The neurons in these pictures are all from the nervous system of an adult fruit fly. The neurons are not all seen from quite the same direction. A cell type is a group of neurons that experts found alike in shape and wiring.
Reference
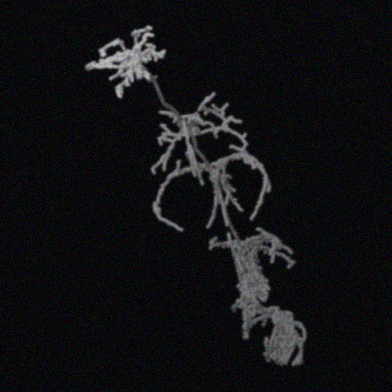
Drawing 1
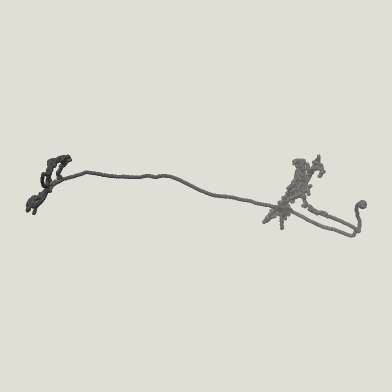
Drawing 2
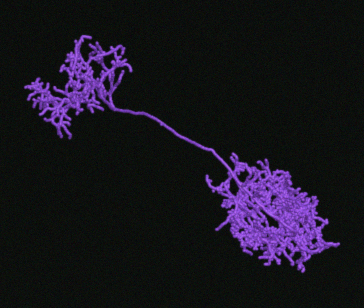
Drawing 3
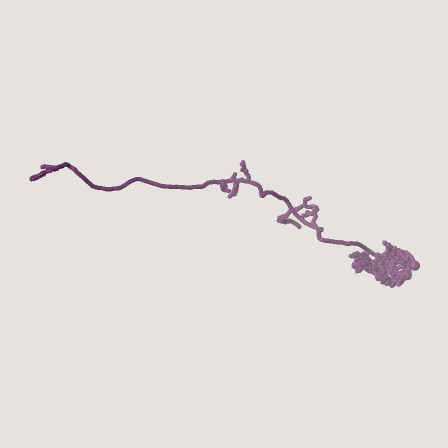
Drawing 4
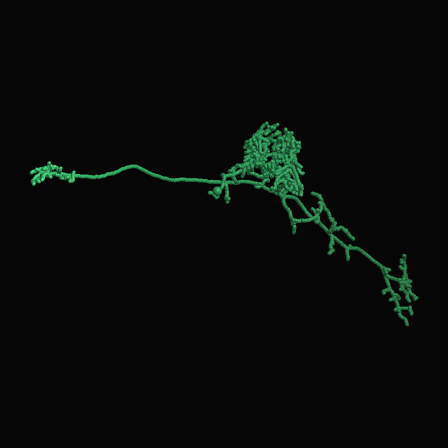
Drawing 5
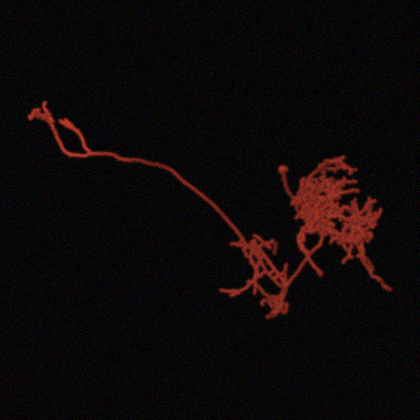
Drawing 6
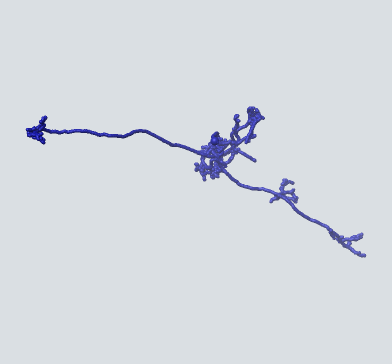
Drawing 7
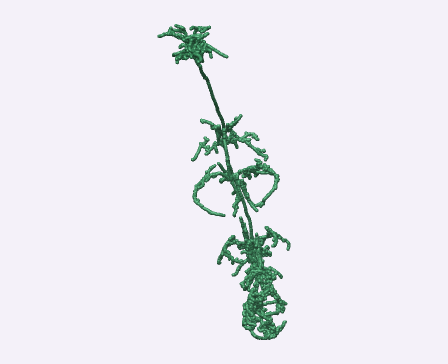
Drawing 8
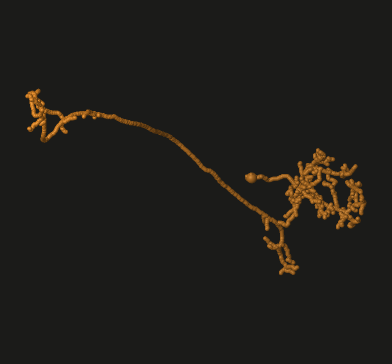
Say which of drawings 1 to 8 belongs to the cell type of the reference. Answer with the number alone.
7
